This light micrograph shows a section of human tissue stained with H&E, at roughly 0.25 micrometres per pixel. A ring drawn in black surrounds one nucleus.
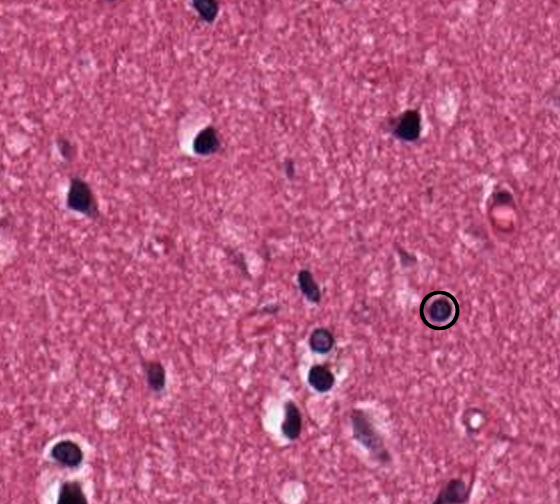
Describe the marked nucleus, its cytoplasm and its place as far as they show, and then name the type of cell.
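The nucleus is round with a smooth, sharp outline. A thin clear rim surrounds the nucleus, and no pink cytoplasm can be made out around it. The cell sits alone in the fine-grained pink background, not touching any other cell. It is an oligodendrocyte.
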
